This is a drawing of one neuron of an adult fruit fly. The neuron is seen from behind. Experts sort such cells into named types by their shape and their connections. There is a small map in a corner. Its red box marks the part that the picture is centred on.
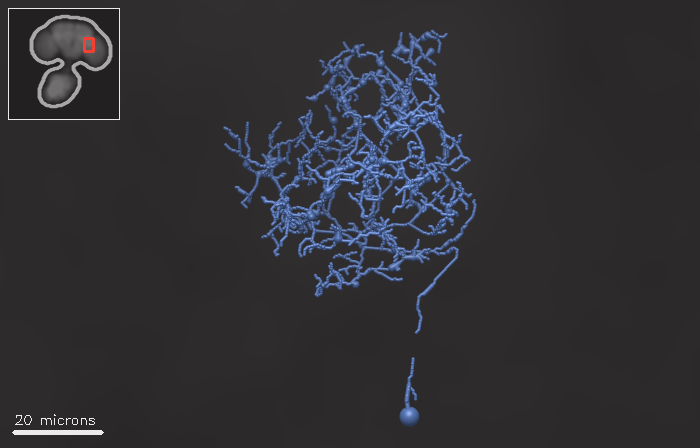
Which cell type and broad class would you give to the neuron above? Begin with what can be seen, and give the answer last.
The cell body is at the bottom of the picture. By the scale bar it is about 90 microns tall in this view. More than a hundred branch ends can be seen. The cell type is CB1955. It is a central-brain intrinsic neuron.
